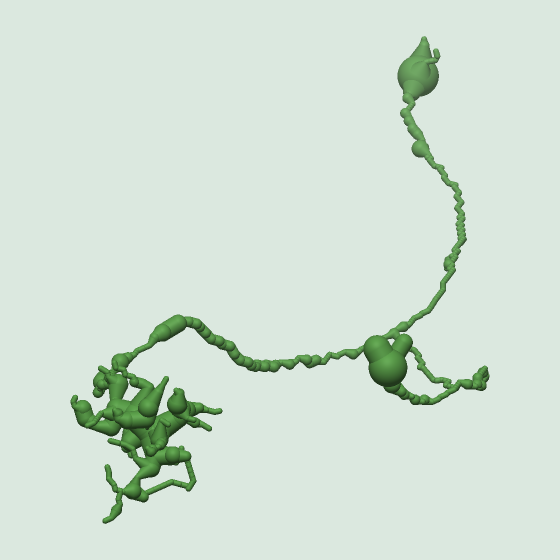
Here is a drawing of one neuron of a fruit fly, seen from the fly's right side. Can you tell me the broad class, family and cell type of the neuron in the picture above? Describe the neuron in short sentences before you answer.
In this view it is about as wide as it is tall. This is a central-brain intrinsic neuron. The family is hemilineage AOTUv3_dorsal. The cell type is TuBu07.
